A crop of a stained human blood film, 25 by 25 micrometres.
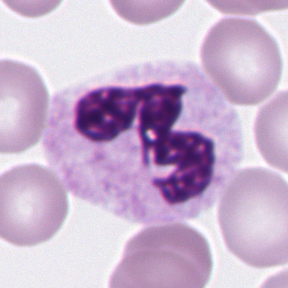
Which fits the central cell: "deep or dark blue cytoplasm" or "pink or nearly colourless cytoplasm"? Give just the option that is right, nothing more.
Pink or nearly colourless cytoplasm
